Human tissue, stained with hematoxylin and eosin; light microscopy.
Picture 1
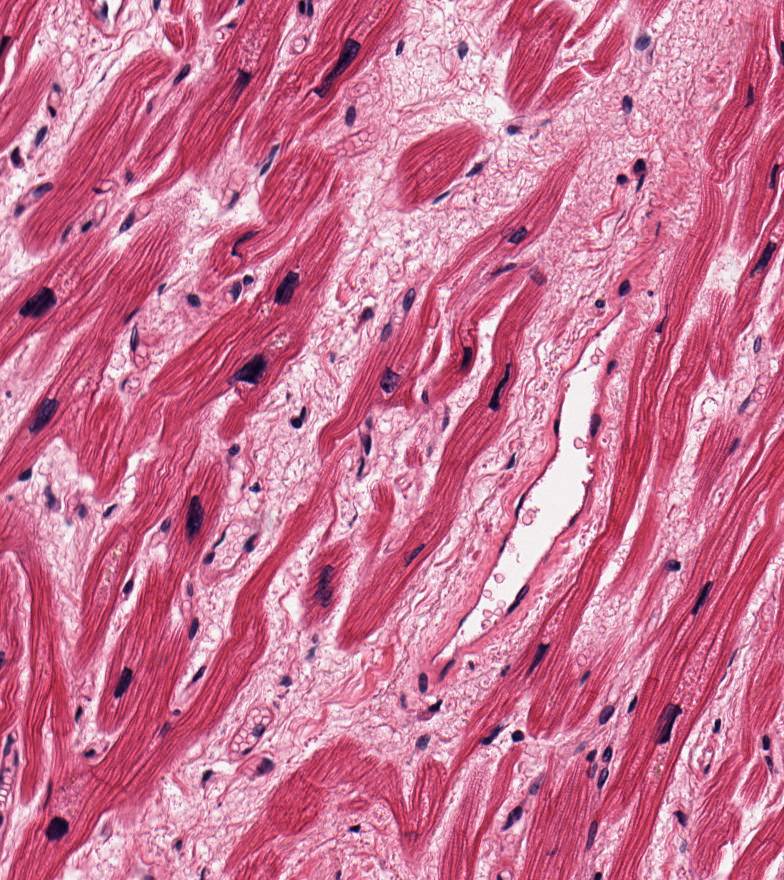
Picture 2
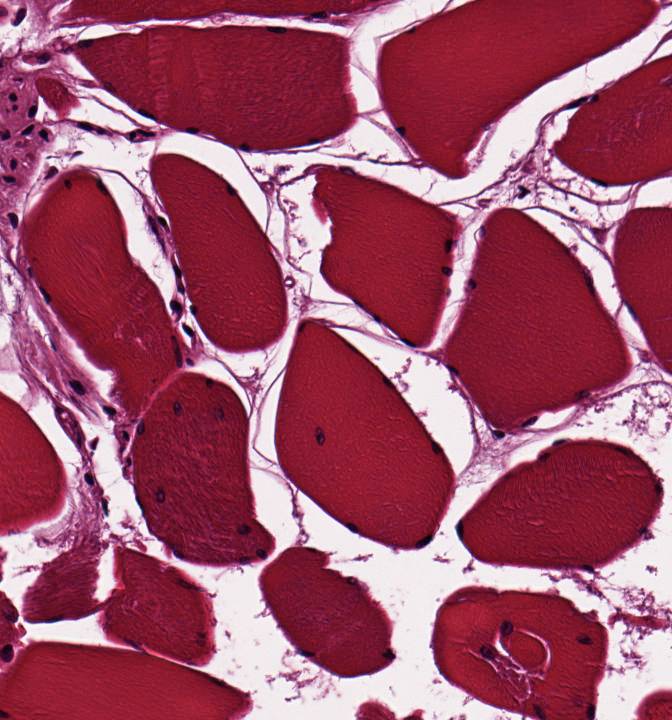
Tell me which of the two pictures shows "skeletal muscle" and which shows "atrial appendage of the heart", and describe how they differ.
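Picture 1: atrial appendage of the heart. Picture 2: skeletal muscle. Picture 1 fibres branch and join neighbouring fibres; nuclei central, lying singly. Wide bands of pale, loose, finely fibrillar stroma between fibres. Thin-walled, slit-like vessel with empty lumen, right of centre. Picture 2 nuclei mostly small, dark, flattened ovals at the fibre edge; cytoplasm uniform deep red. Thin wispy pink connective tissue strands with scattered small nuclei between fibres; denser patch with many small nuclei upper left.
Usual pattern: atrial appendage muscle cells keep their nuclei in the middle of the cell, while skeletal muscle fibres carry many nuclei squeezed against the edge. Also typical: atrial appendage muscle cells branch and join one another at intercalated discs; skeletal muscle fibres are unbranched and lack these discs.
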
